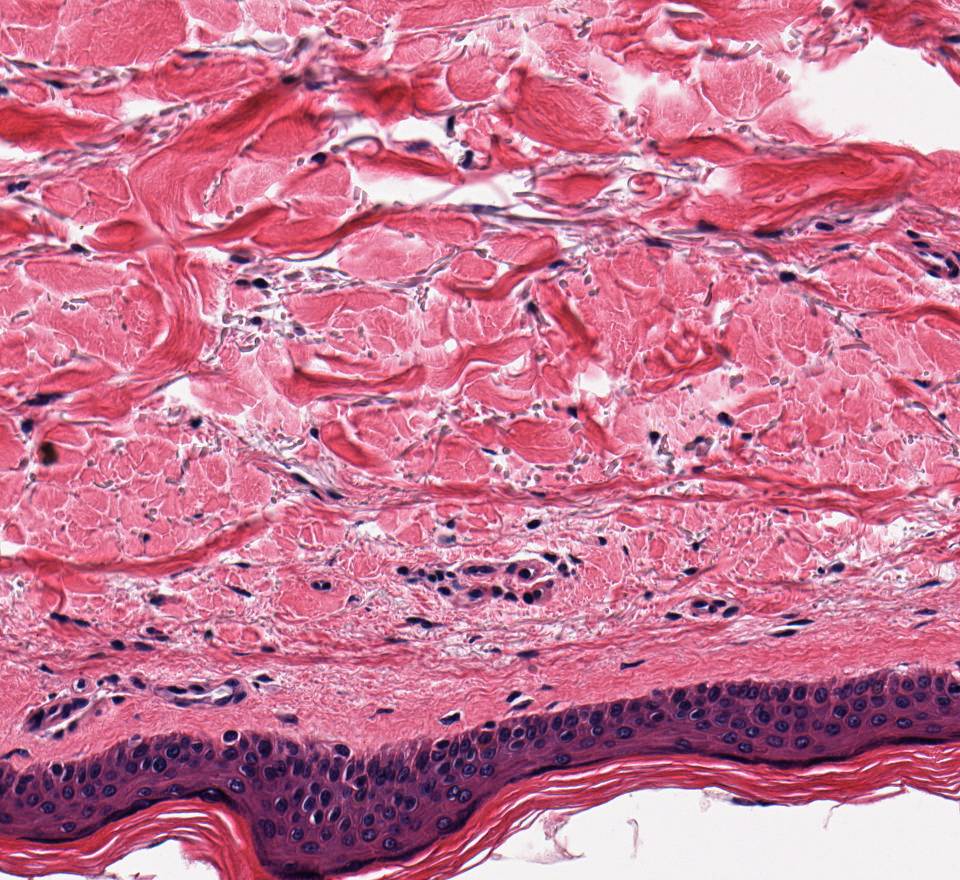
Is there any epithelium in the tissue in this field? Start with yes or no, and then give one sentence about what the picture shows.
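Yes. A stratified squamous epithelium runs along the lower edge of the field, and coarse pink fibre bundles fill the upper two-thirds.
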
